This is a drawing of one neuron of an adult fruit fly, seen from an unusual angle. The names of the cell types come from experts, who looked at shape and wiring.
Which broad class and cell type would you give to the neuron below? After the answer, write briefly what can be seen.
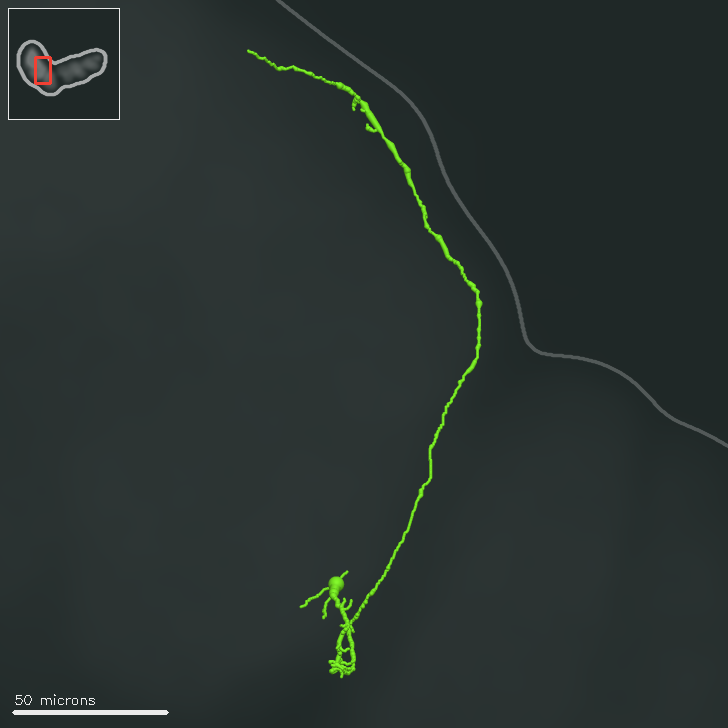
This is a visual projection neuron. Its cell type is s-LNv. Its cell body lies at the bottom of the picture. By the scale bar it is about 200 microns tall in this view.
